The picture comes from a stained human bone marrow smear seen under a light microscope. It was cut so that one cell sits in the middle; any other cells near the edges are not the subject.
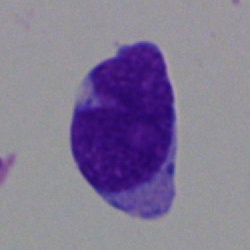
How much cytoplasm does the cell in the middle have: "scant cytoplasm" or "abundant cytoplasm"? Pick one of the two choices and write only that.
Scant cytoplasm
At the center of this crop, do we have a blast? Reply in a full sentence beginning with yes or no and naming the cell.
Yes, the cell found at the centre of the crop is a blast.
